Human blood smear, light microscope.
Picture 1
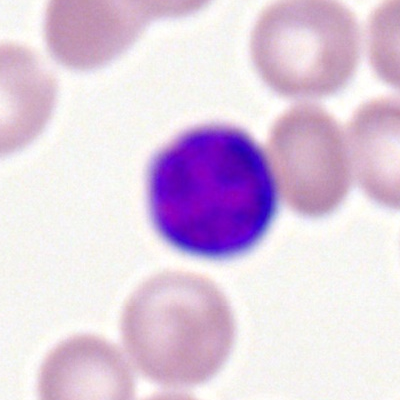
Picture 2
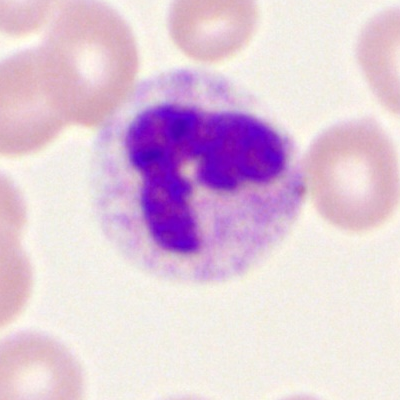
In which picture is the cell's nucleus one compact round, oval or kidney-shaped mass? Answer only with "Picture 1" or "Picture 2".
Picture 1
